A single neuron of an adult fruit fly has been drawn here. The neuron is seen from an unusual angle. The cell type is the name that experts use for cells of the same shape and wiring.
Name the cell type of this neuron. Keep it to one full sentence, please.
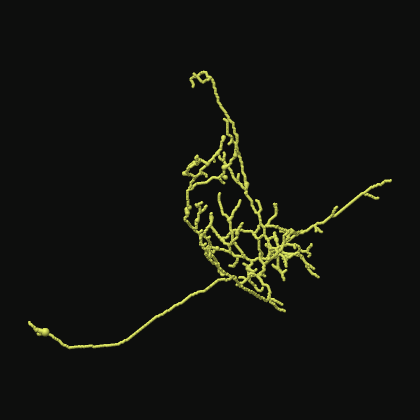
The cell type of this neuron is CB1564.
